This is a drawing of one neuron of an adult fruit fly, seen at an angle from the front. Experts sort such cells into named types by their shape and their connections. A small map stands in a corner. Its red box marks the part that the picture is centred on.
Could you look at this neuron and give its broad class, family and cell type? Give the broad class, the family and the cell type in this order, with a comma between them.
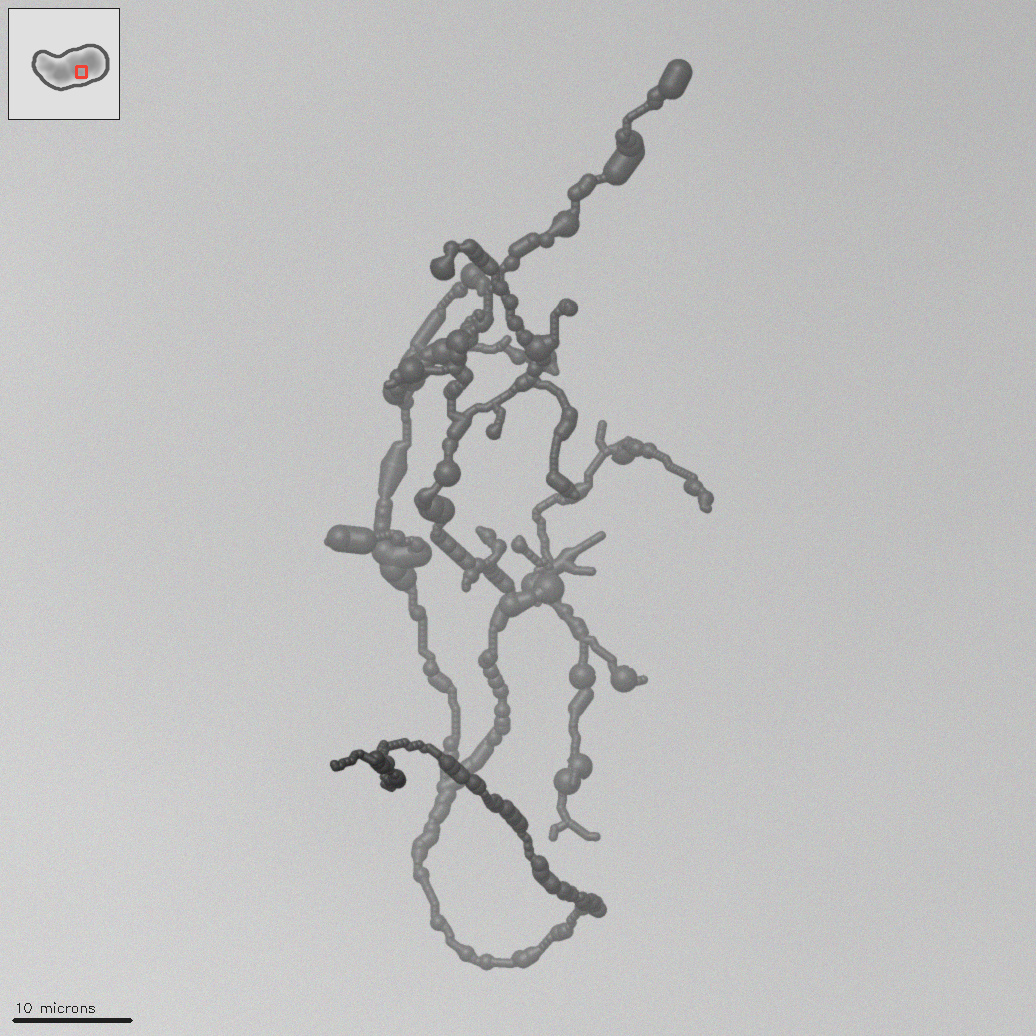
sensory neuron entering the brain, class hygrosensory, HRN_VP1d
